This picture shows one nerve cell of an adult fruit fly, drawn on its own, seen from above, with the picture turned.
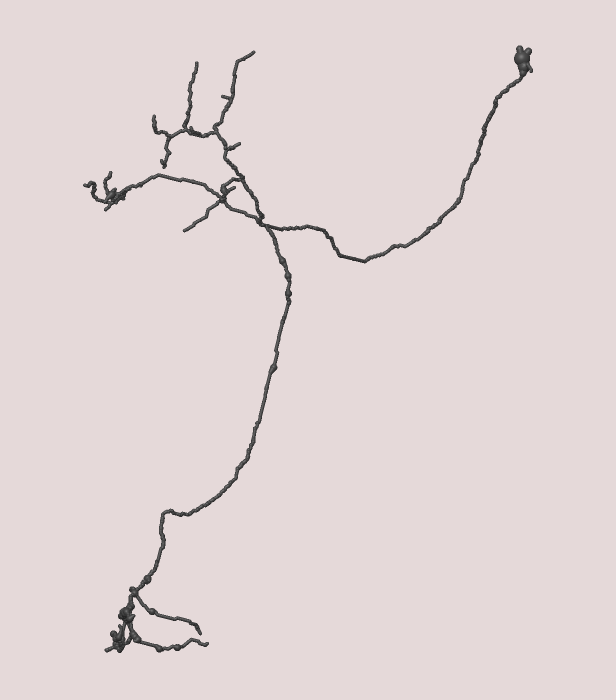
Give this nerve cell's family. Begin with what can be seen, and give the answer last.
The cell body is at the upper right of the picture. In this view it is taller than it is wide. This is a central-brain intrinsic neuron. Its family is hemilineage MX7.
